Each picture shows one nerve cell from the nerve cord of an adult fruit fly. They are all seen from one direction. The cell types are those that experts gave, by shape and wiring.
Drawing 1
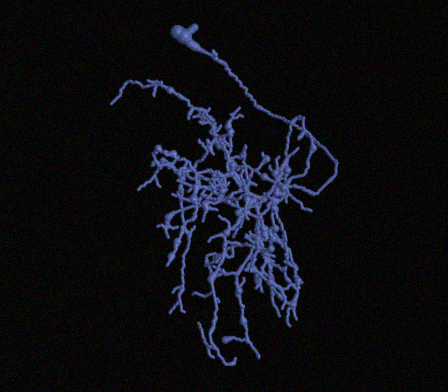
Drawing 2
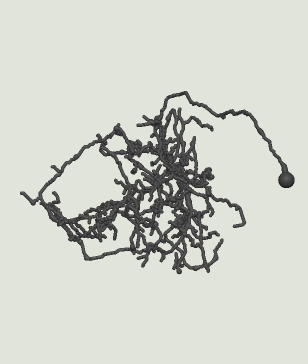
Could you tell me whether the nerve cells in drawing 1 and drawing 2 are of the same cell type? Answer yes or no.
no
